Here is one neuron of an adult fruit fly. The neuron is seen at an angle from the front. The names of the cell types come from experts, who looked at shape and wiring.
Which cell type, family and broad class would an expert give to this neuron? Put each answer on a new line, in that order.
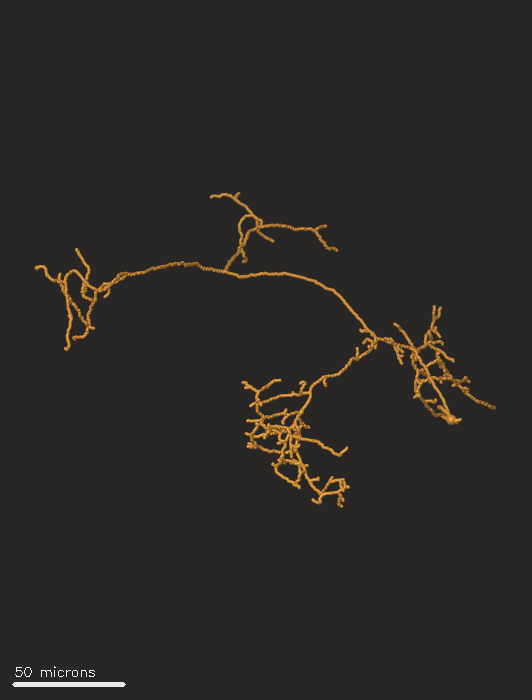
IN08B054
hemilineage 08B
nerve-cord intrinsic neuron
